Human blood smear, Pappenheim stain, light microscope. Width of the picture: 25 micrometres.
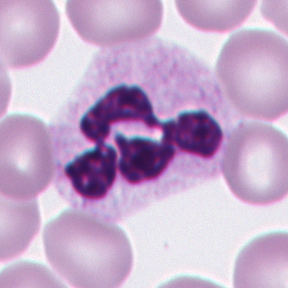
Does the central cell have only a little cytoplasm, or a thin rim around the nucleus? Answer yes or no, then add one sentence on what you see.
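No. The cytoplasm is plentiful and pale pinkish-lilac.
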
